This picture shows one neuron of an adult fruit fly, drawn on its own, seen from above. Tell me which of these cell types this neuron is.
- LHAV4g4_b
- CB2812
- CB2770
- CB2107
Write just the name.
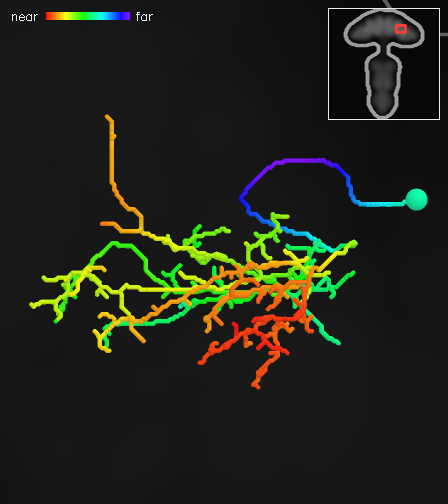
CB2812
